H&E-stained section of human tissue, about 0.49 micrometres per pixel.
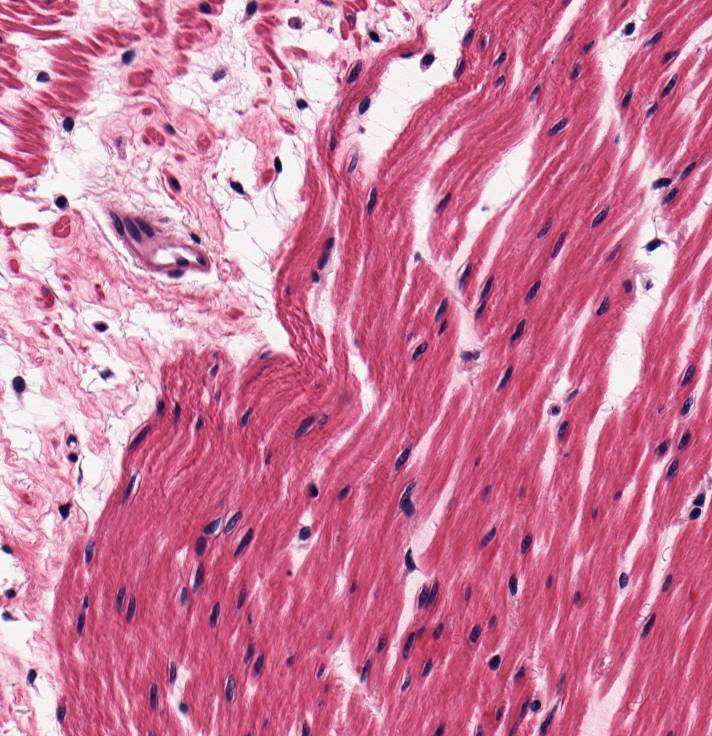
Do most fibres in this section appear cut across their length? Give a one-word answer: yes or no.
No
